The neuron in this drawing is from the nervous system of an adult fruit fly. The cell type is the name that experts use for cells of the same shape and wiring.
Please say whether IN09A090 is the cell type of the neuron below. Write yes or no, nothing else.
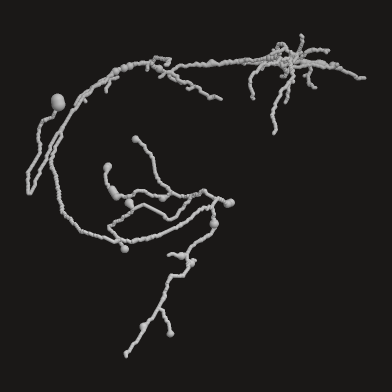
yes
